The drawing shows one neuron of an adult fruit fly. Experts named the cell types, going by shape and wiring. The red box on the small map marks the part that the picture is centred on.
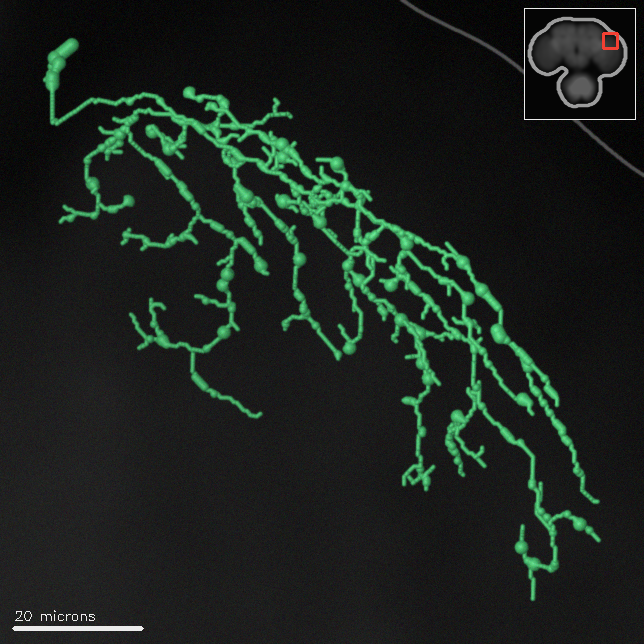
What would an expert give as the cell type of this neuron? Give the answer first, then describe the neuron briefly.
It is of cell type Cm21. It is an optic-lobe intrinsic neuron. By the scale bar it is about 90 microns tall in this view. The picture shows dozens of branch ends.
